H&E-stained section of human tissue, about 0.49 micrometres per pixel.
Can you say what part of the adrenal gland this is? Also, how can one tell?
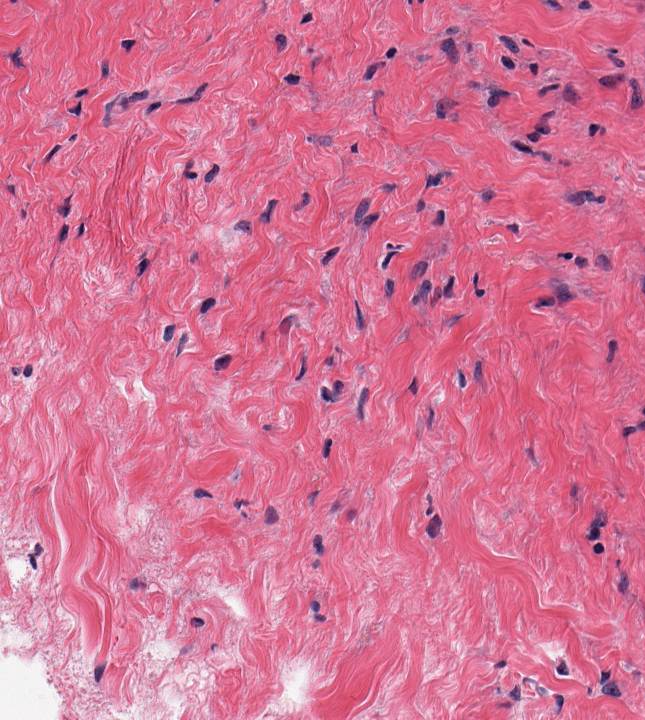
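The part shown is dense connective tissue, built of wavy pink-staining collagen bundles. Small dark spindle-shaped to oval nuclei lie singly between the bundles, their cytoplasm barely distinguishable from the collagen. Nuclei are somewhat more numerous at upper right than lower left.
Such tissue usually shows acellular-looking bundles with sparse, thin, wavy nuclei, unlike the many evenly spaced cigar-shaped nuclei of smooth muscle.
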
